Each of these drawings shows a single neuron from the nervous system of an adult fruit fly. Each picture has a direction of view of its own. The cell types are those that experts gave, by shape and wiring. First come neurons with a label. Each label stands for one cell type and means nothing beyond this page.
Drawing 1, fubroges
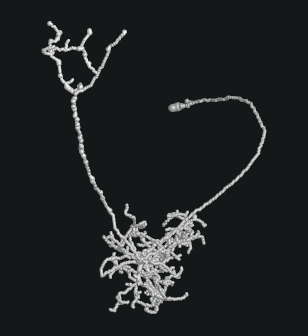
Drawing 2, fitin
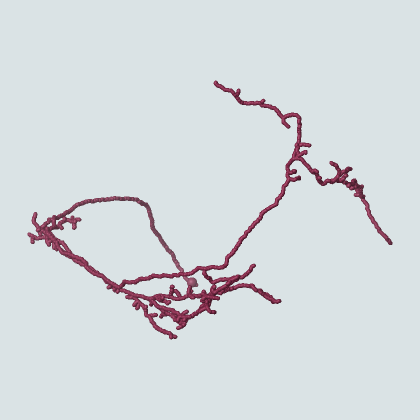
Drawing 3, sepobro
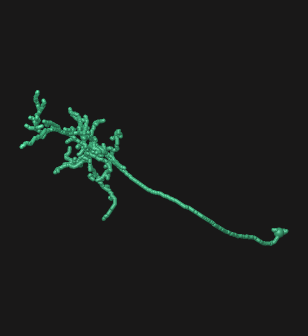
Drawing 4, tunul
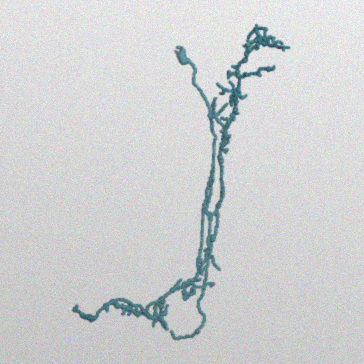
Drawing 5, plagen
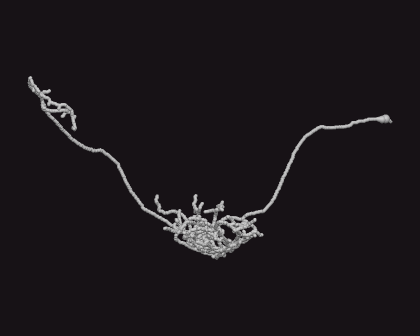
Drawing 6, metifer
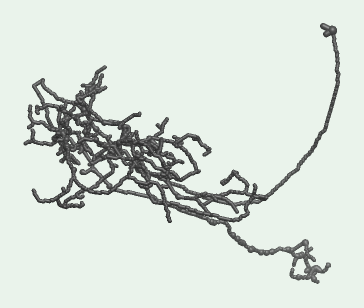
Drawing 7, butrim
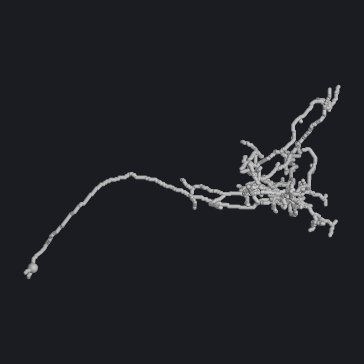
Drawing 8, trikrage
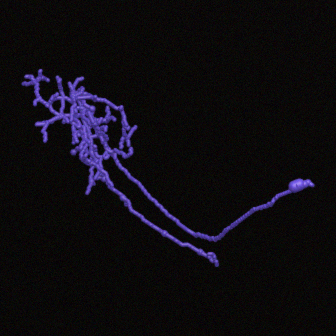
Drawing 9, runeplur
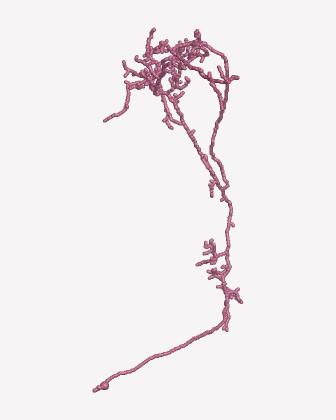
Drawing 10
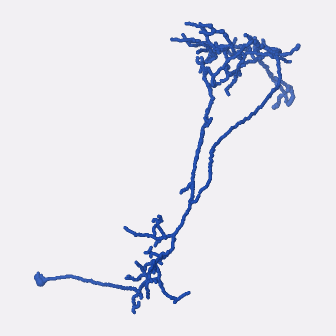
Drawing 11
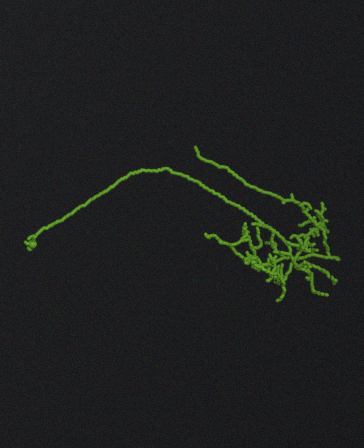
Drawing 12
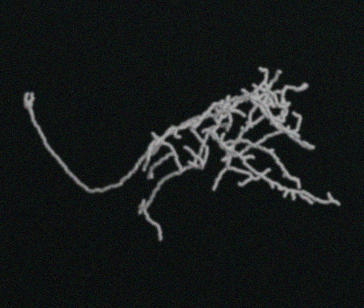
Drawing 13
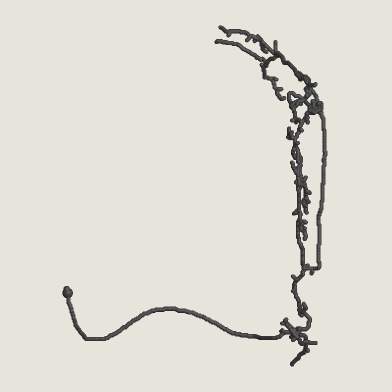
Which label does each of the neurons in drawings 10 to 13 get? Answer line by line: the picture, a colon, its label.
10: runeplur
11: trikrage
12: butrim
13: fitin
